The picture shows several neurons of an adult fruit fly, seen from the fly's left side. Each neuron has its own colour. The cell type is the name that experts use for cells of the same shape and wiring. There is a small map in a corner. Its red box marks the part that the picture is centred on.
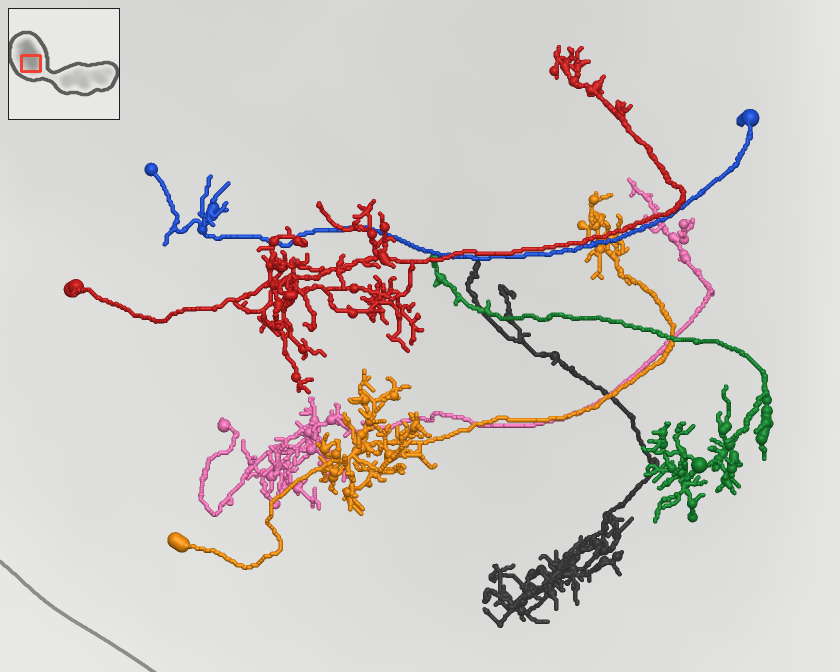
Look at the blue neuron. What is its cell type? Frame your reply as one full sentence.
The cell type designation of this neuron is Tm9.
